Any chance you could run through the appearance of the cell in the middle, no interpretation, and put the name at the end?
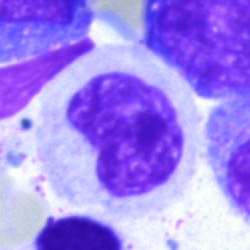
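Roughly round in outline, this cell has pale grey-blue cytoplasm. Only a few fine pinkish granules appear, mostly near its lower edge. Slight blurring of the picture softens the fine detail of the chromatin. This is a band neutrophil.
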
